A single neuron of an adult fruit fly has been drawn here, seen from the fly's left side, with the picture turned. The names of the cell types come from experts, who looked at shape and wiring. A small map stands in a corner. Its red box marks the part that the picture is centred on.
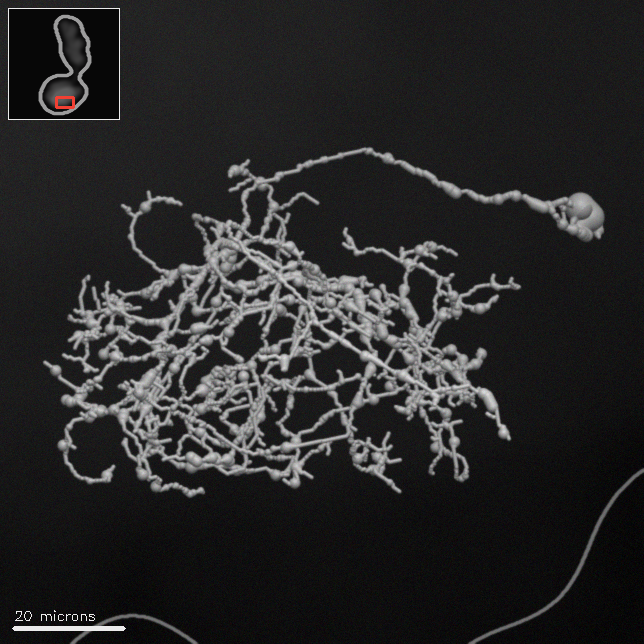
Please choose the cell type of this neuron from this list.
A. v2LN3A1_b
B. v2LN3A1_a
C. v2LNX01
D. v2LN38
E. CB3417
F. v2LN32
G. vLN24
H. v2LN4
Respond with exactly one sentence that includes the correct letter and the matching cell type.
The cell type that the neuron has is v2LN3A1_b, option A.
